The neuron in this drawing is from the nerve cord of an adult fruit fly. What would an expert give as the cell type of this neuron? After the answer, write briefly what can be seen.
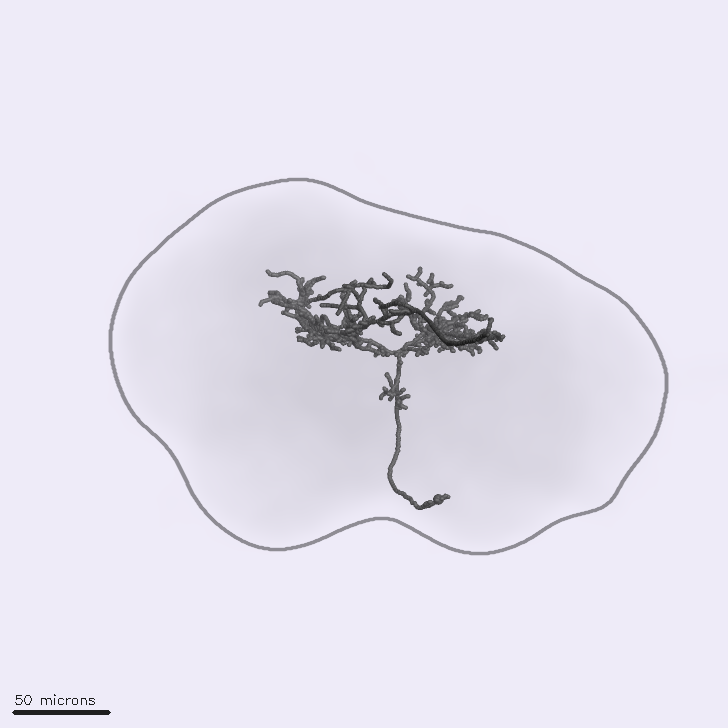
Its cell type is AN06B051. Its broad class is ascending neuron. By the scale bar it is about 130 microns wide in this view. In this view it is about as wide as it is tall.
